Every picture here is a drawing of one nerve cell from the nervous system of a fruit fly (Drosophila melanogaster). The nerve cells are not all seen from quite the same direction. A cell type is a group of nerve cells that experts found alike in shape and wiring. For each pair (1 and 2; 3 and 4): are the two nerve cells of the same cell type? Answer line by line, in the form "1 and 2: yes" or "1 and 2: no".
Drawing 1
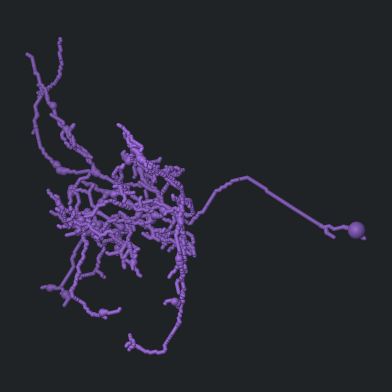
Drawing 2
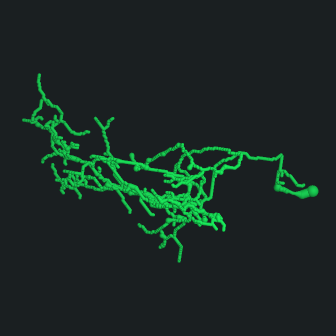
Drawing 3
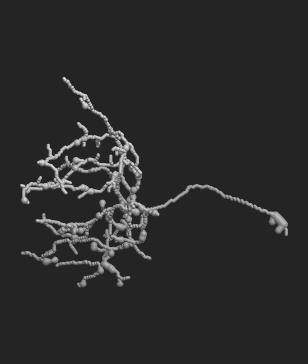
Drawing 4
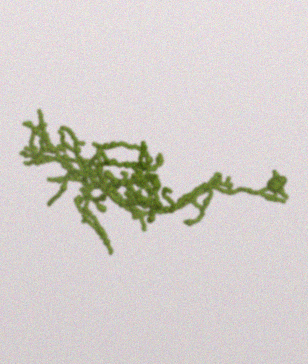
1 and 2: no
3 and 4: no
